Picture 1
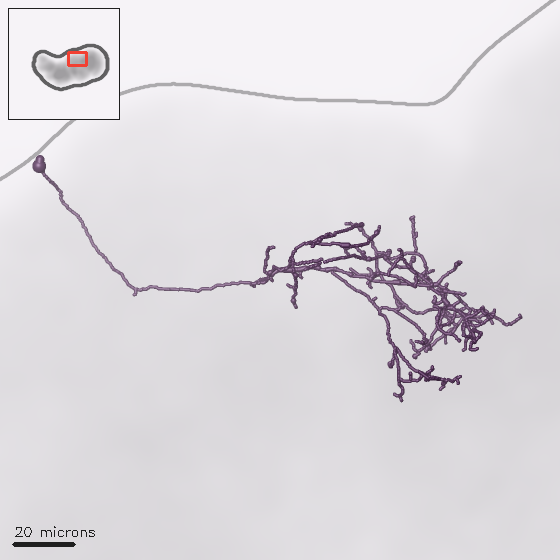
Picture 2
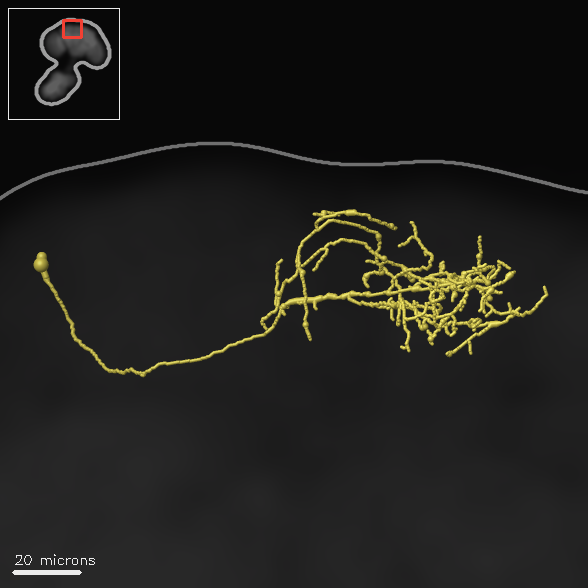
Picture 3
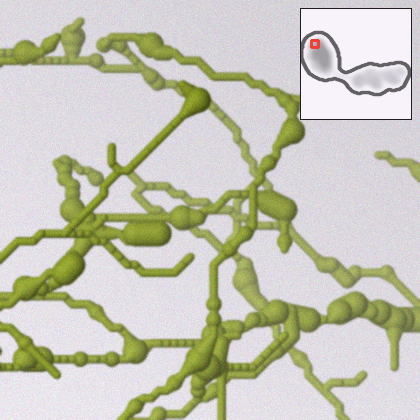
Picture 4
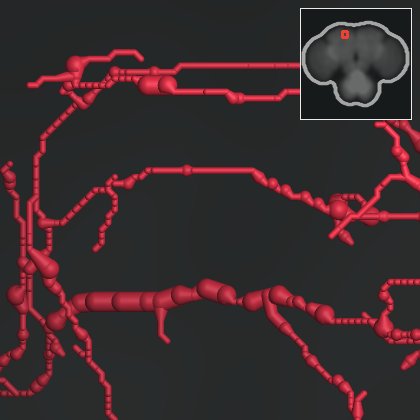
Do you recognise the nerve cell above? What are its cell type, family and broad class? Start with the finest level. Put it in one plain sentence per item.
Type SMP247 of hemilineage VLPd&p1_posterior, a central-brain intrinsic neuron.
